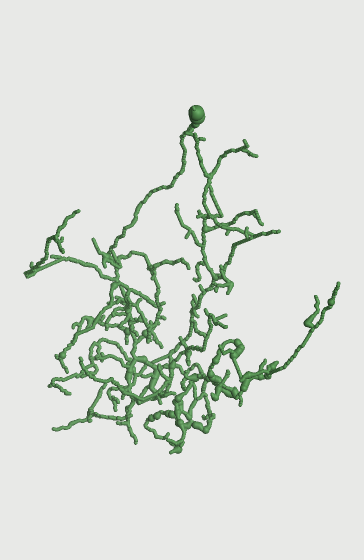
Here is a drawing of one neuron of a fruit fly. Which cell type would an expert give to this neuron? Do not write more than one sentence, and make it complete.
The cell type designation of this neuron is INXXX402.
